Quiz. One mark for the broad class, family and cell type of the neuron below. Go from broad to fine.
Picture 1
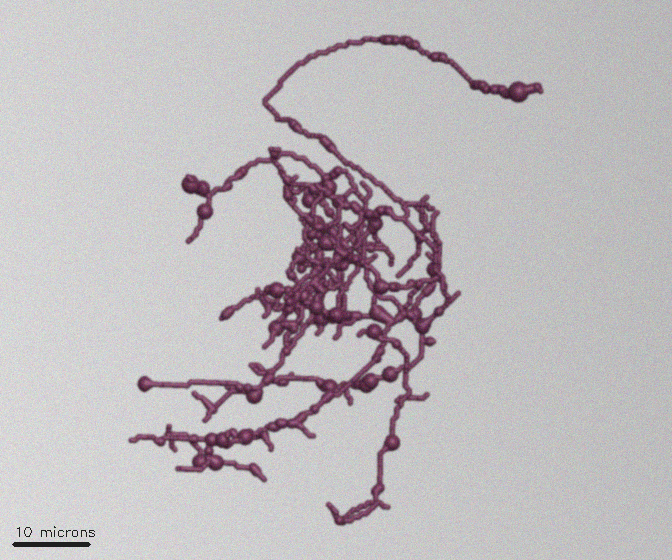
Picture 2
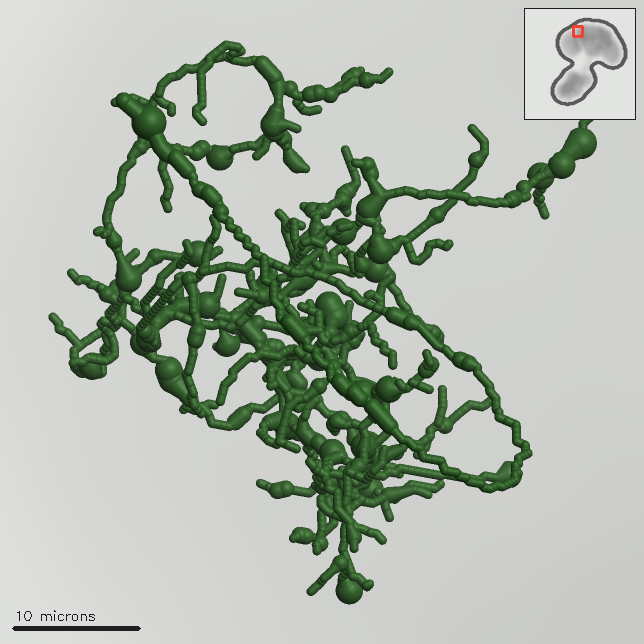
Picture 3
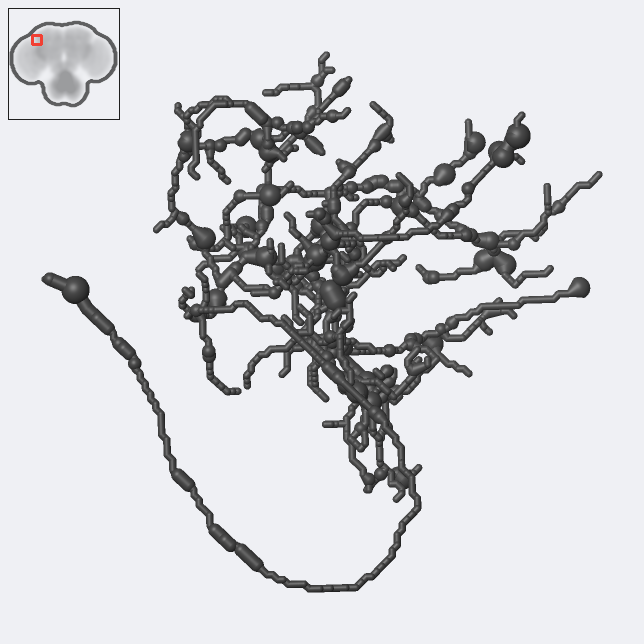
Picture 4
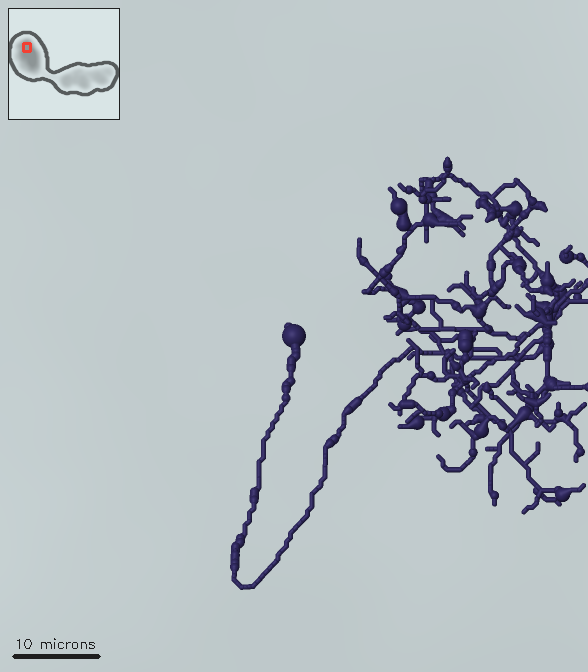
central-brain intrinsic neuron; hemilineage LHl4_dorsal; CB2678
